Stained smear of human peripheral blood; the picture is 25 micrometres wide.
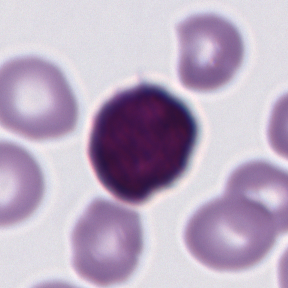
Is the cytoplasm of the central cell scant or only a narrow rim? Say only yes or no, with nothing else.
Yes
